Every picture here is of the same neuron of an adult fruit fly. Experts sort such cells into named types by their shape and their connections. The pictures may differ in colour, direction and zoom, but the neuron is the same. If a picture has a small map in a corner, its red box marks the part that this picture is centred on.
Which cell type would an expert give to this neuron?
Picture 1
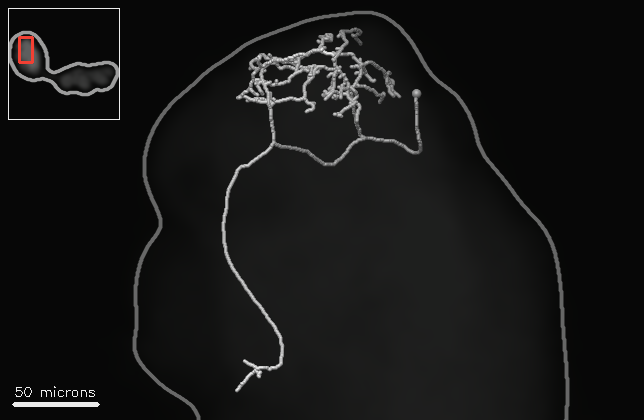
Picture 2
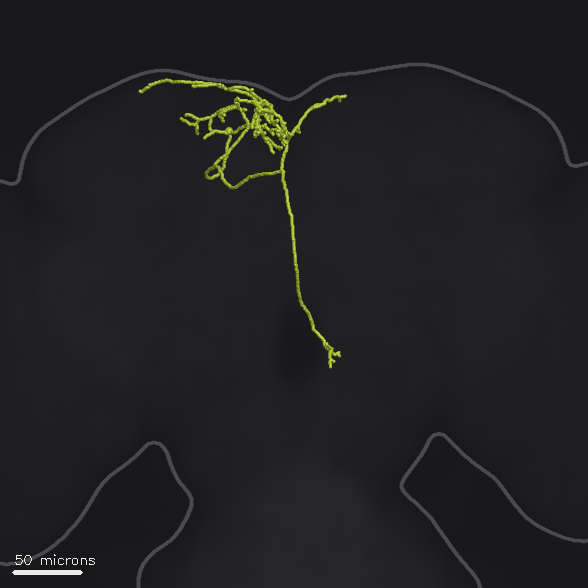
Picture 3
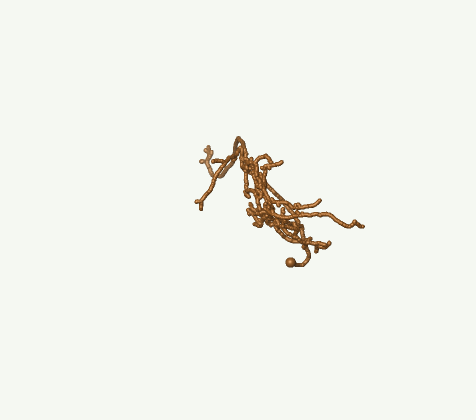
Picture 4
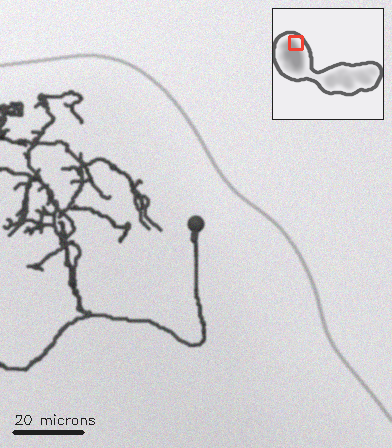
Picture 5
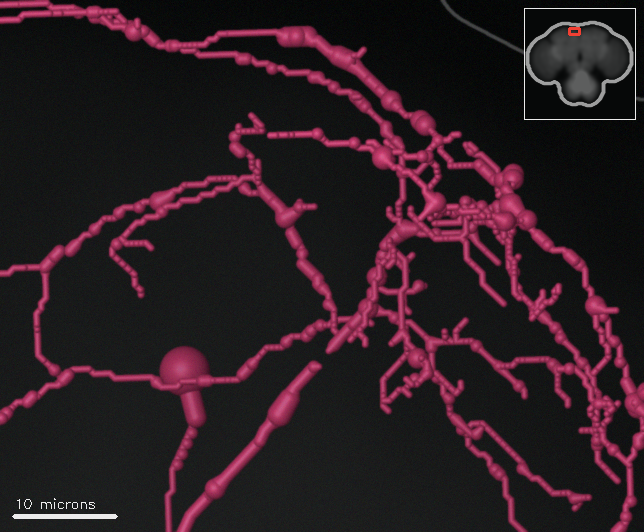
SMP700m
